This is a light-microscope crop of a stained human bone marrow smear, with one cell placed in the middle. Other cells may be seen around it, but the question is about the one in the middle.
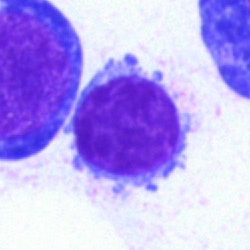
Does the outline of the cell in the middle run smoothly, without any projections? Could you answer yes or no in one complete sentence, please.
No, the cell does not have a smooth edge, since its outline is rough.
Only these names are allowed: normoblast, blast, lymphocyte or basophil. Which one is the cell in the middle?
lymphocyte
